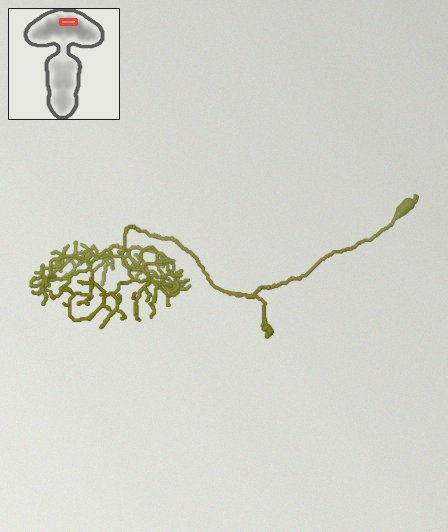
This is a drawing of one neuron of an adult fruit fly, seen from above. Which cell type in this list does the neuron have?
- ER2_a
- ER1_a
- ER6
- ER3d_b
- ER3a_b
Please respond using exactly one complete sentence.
Belonging to the cell type ER2_a is this neuron.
